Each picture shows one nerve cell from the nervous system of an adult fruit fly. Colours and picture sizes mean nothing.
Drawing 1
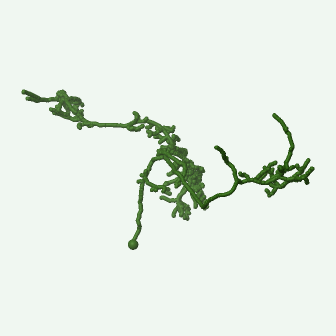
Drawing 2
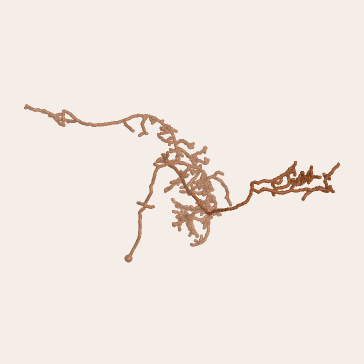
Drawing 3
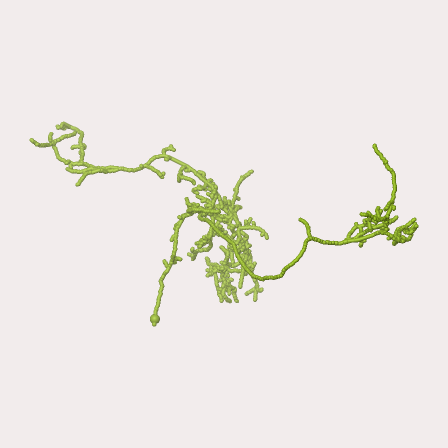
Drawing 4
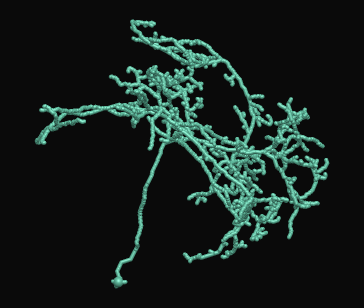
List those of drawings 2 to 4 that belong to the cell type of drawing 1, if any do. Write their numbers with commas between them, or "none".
2, 3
